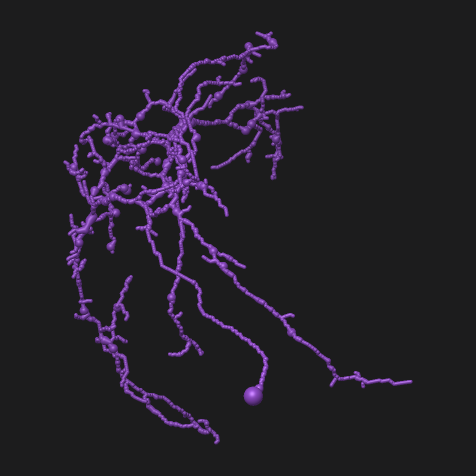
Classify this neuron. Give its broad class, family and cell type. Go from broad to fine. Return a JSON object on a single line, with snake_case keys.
{"broad_class": "nerve-cord intrinsic neuron", "family": "hemilineage 16B", "cell_type": "IN16B090"}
